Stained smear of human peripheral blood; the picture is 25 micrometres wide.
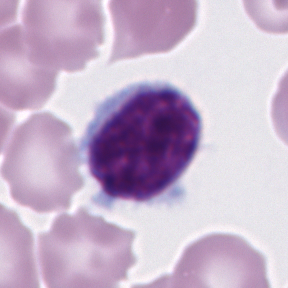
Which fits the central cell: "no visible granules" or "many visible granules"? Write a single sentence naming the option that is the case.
There are no visible granules in its cytoplasm.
